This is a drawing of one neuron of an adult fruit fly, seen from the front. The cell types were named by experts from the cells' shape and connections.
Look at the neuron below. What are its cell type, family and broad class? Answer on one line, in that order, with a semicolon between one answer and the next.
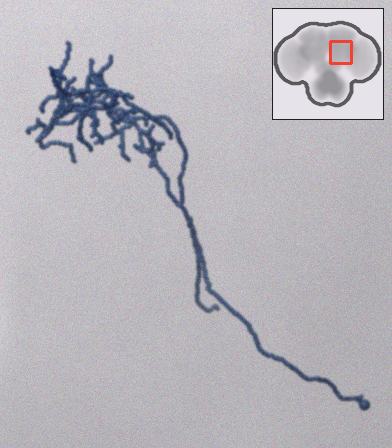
LAL067; hemilineage LALa1_anterior; central-brain intrinsic neuron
